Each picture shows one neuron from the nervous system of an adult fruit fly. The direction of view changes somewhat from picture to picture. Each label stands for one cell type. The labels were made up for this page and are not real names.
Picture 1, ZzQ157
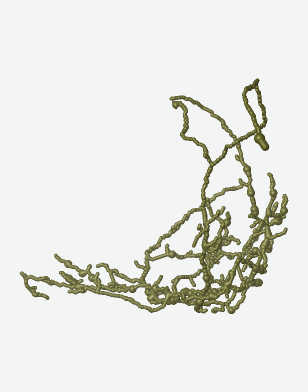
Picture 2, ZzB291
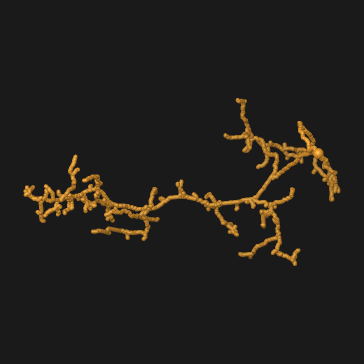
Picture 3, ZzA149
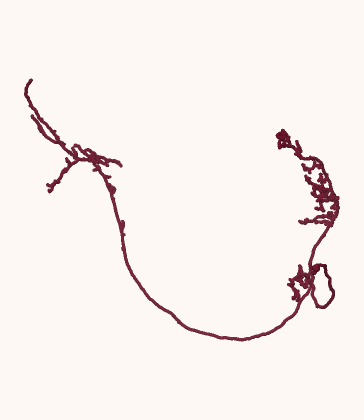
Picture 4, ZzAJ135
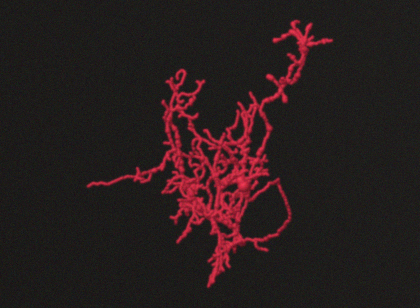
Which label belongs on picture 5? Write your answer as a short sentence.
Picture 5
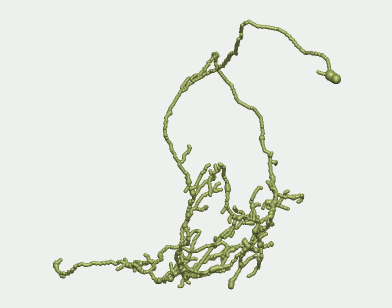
It belongs to ZzQ157.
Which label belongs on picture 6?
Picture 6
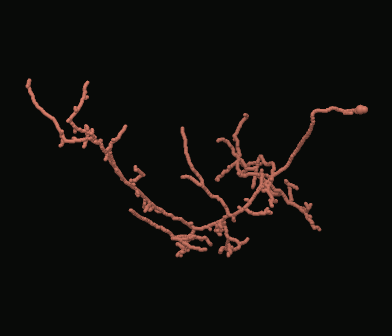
It belongs to ZzB291.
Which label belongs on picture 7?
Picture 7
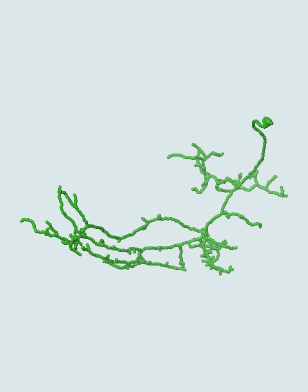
It belongs to ZzB291.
